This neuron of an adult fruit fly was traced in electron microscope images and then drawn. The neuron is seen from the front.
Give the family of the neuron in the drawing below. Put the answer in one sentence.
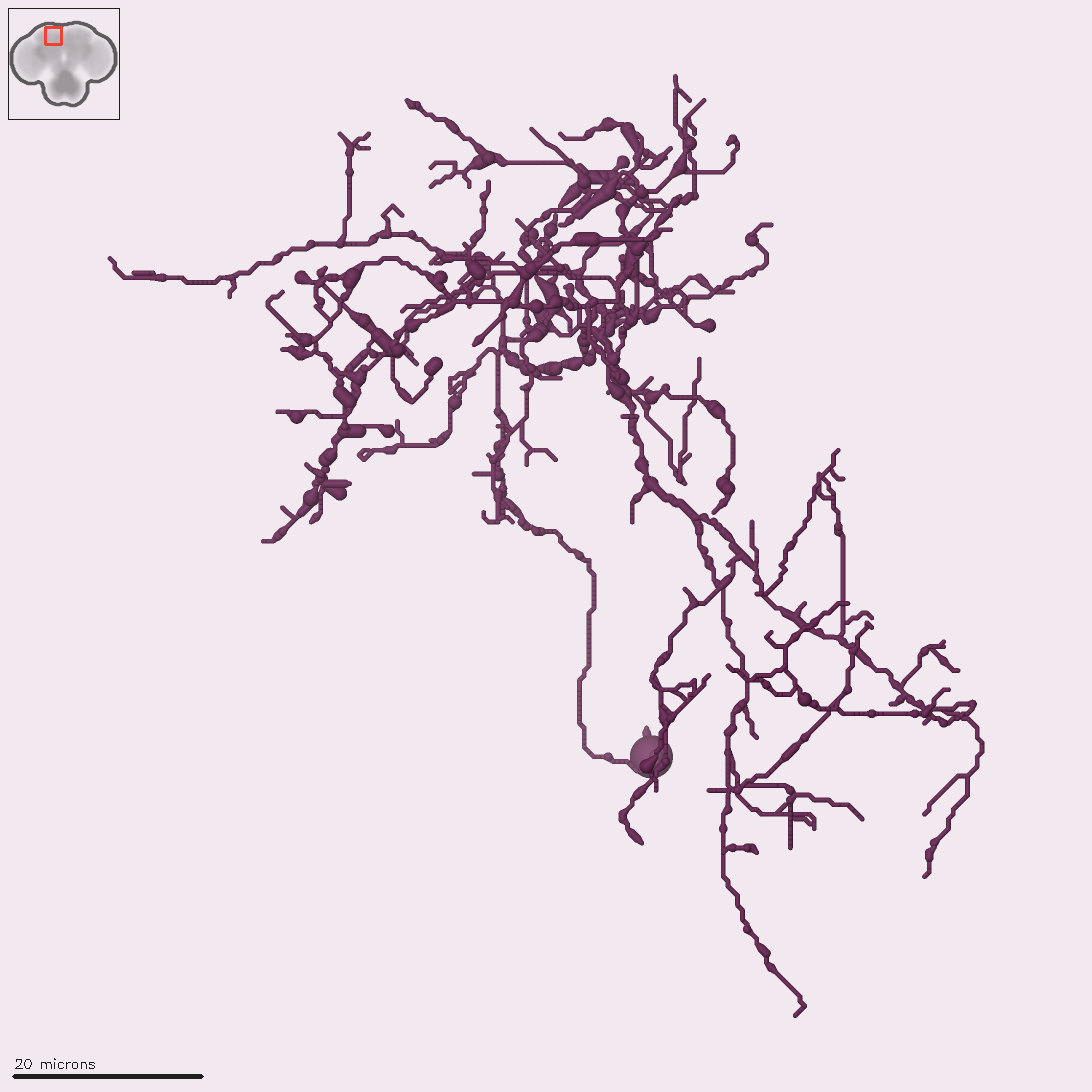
The family is hemilineage DM6_dorso_lateral.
